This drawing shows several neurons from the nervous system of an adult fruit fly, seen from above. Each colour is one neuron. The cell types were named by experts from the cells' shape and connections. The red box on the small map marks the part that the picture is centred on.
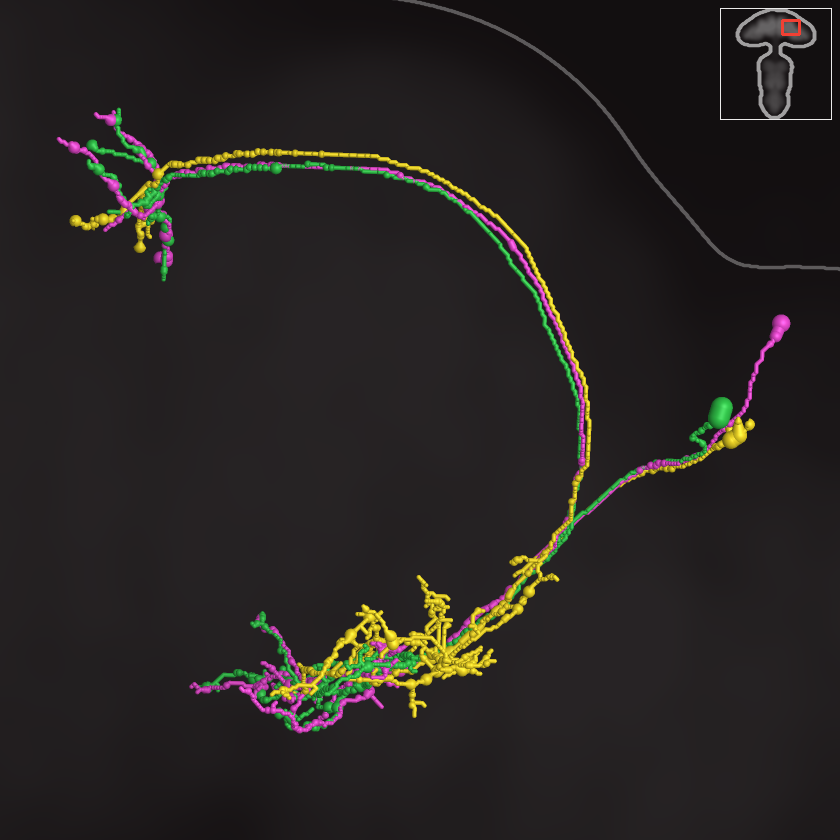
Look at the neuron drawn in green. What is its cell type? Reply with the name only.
CB1504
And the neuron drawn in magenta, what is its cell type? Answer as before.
PLP044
